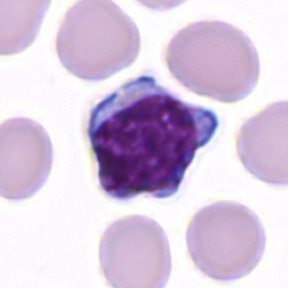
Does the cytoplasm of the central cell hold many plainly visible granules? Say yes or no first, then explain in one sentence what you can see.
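No. No granules are visible in the cytoplasm.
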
